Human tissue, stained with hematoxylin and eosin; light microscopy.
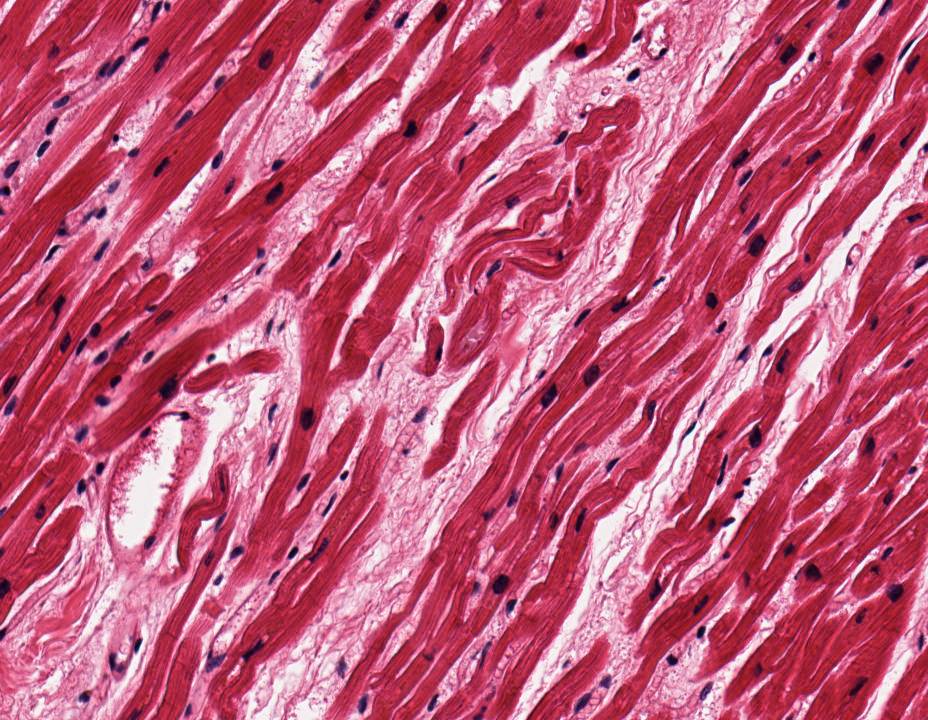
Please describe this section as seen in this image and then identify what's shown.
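The muscle fibres here have deep pink-red cytoplasm; some branch and join neighbouring fibres, and their nuclei sit in the centre of each fibre. A small vessel with an empty, pale lumen lies in the lower left. This is the left ventricle of the heart.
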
